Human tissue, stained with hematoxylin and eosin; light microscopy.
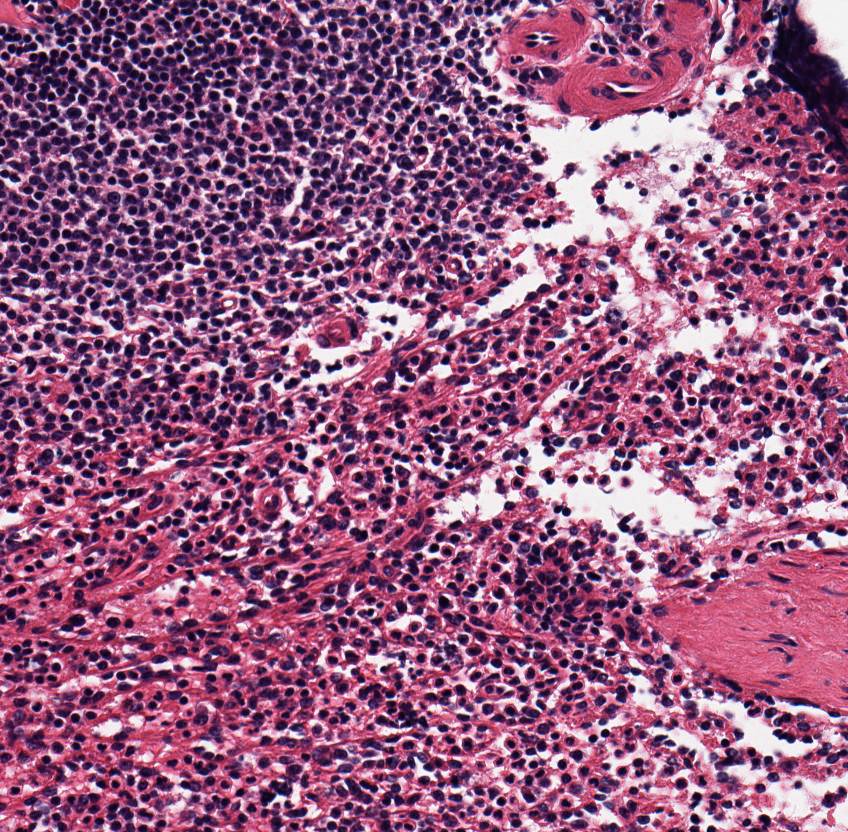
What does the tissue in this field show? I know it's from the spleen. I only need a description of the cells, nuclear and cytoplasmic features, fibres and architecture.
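Dense sheets of small round lymphocytes occupy most of the field, tightest at upper left. Their nuclei are dark and round, with scant cytoplasm. A large smooth muscle bundle with elongated nuclei lies at the right edge, lower half. No epithelium is present.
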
